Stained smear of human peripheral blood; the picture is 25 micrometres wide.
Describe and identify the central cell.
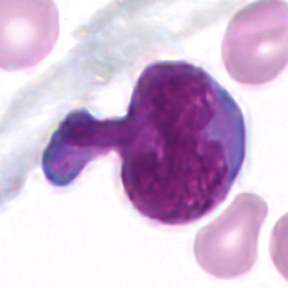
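The cell body is roughly round and gives off a single long projection to the left. This projection is a narrow stalk ending in a broader, bluish knob. The cytoplasm shows neither granules nor vacuoles. The cell is an atypical promyelocyte.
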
